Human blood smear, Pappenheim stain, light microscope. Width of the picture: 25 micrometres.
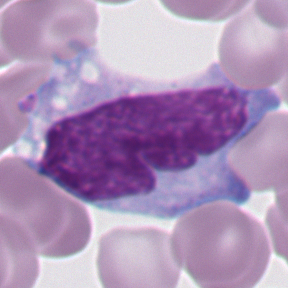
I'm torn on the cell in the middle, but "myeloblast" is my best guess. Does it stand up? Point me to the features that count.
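Take the nucleus first: it is elongated, about 19 by 9 micrometres, lying lengthwise across the cell from left to right, and a deep notch on its lower side sets off a tongue-like lobe.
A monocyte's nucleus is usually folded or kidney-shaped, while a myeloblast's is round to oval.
So the notched nucleus belongs with monocyte, not myeloblast. Next, no distinct nucleolus can be seen.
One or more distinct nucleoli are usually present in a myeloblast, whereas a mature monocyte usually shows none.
That points to monocyte as well. Now the cytoplasm: it is abundant and pale greyish blue.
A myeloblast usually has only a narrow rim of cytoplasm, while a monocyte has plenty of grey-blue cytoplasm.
Once more, that is on monocyte's side. You'll also see several clear vacuoles above and to the left of the nucleus, and an irregular, angular outline with several pointed corners. Nothing here speaks for myeloblast, so that name doesn't fit; this cell is a monocyte.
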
